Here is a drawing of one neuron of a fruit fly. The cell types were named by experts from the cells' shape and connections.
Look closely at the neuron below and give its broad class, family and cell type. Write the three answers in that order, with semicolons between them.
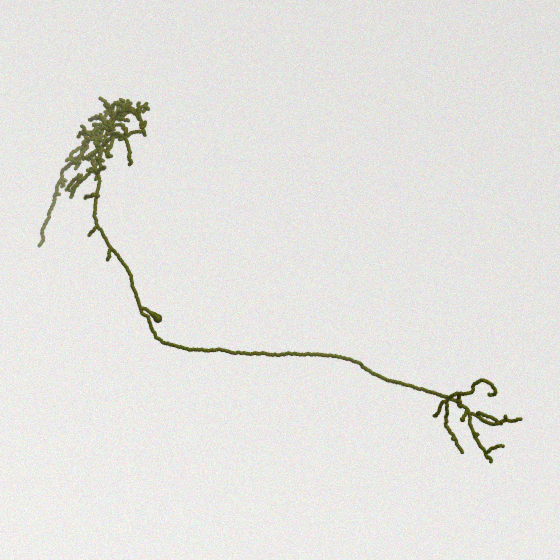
visual projection neuron; MeVP; MeVP7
